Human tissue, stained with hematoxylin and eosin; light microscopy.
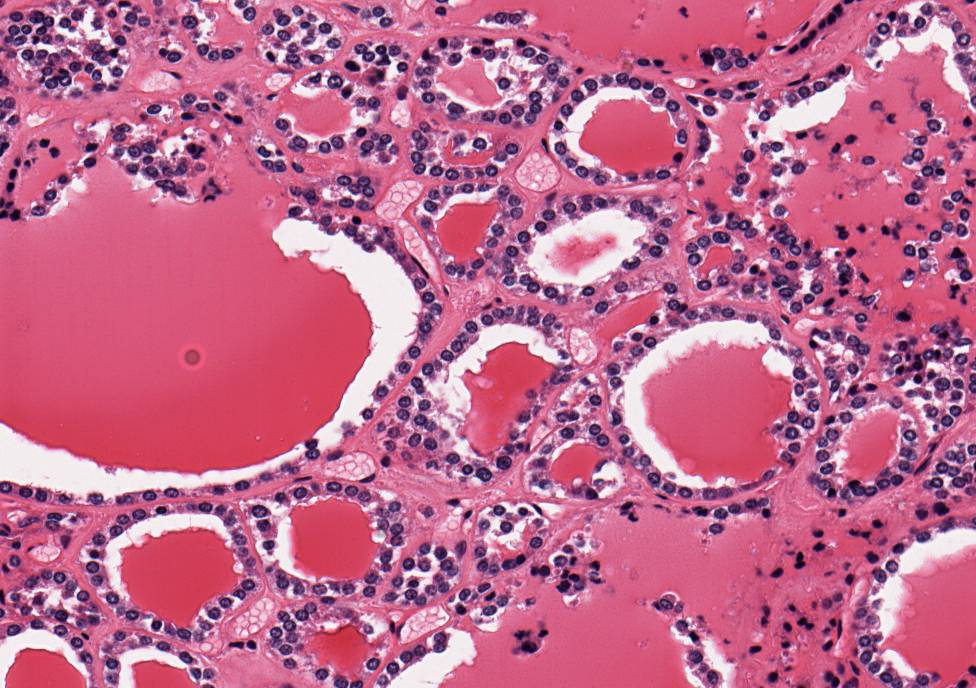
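Thyroid, showing closely packed follicles of varying size, the largest at the left. A single layer of cuboidal epithelial cells lines each follicle, with round, dark, uniform nuclei. Between follicles, especially in the upper centre, lie small clusters of cells with pale, finely vacuolated cytoplasm.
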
